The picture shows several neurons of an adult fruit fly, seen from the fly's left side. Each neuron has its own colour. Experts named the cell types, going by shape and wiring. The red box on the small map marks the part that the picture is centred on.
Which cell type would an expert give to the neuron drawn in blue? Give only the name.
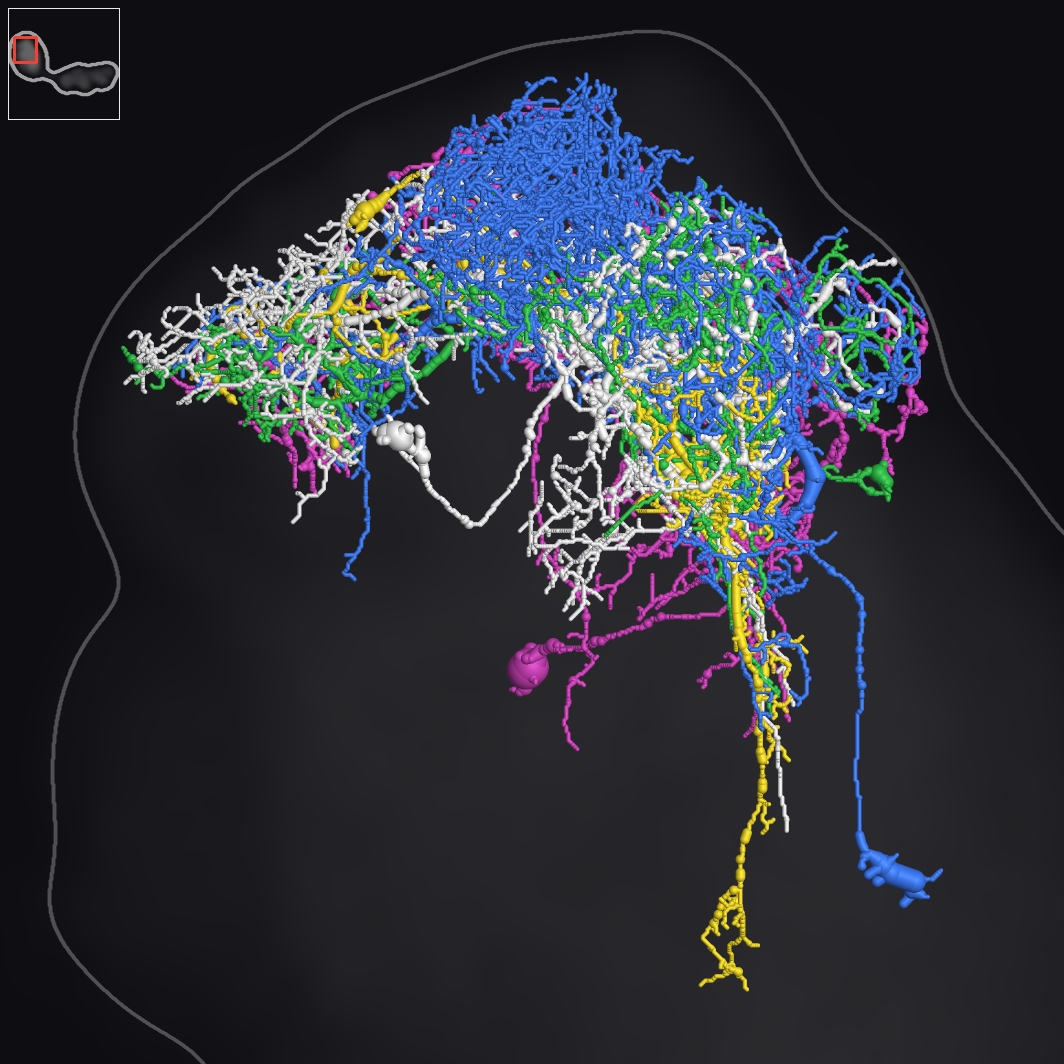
PPL201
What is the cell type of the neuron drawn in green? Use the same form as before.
LHPV10b1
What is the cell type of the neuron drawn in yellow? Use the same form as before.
LHAD2b1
